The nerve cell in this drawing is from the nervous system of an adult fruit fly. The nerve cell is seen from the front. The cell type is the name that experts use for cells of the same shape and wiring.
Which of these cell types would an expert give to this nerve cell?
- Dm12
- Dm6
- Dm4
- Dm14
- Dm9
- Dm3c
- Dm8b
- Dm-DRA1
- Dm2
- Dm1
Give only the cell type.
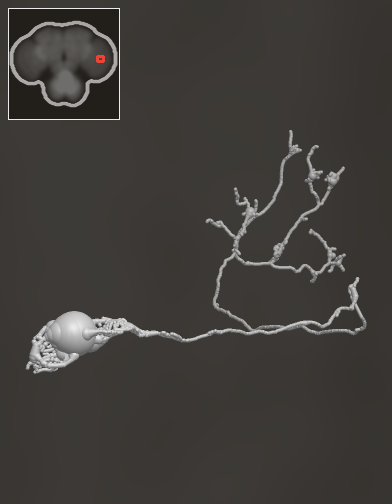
Dm9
